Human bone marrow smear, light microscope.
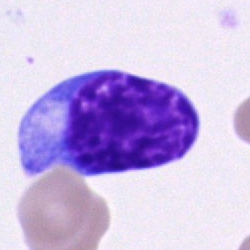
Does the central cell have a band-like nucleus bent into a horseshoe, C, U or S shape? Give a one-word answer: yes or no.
No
